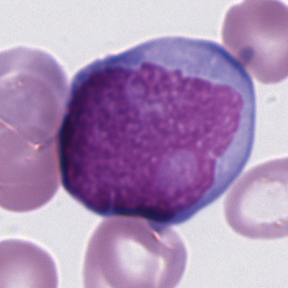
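Myeloblast, centre of the smear. Its nucleus fills most of the cell, sitting toward the left, with finely granular chromatin and no coarse dark clumps. A pale round nucleolus shows in the lower right of the nucleus. Its cytoplasm rim is widest on the right.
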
